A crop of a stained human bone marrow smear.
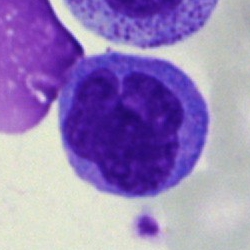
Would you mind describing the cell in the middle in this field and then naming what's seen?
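Deep notch at the top edge of the nucleus, giving it a folded, lobed look. Nucleus occupies most of the cell. Cytoplasm without distinct granules or clear vacuoles. Cell: monocyte.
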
